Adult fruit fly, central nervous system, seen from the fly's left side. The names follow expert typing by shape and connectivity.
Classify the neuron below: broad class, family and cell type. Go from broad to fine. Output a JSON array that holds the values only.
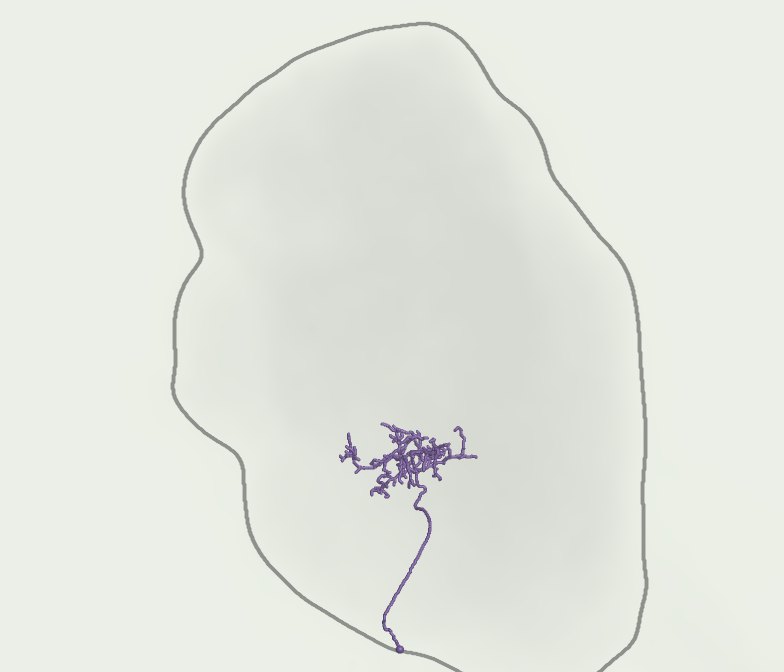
["central-brain intrinsic neuron", "hemilineage MX3", "CB2431"]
